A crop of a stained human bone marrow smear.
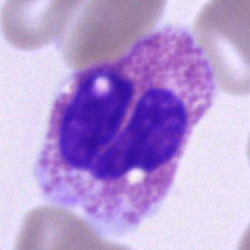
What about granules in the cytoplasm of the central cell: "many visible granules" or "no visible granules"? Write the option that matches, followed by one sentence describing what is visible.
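Many visible granules. The cytoplasm is packed throughout with pink-purple granules.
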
